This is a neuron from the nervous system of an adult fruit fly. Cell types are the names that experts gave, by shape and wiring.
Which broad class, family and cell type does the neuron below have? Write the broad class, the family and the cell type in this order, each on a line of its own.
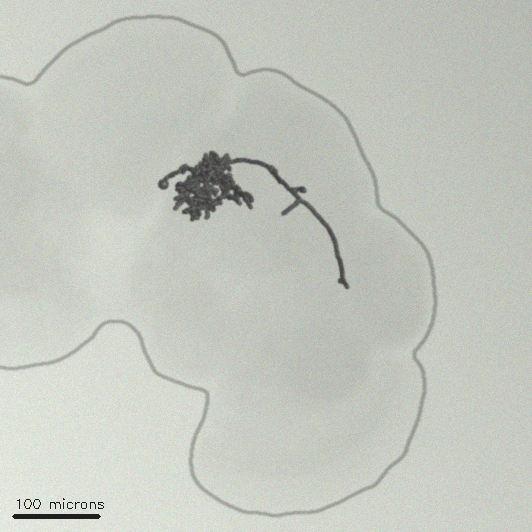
central-brain intrinsic neuron
hemilineage VLPl&p2_lateral
CB3302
